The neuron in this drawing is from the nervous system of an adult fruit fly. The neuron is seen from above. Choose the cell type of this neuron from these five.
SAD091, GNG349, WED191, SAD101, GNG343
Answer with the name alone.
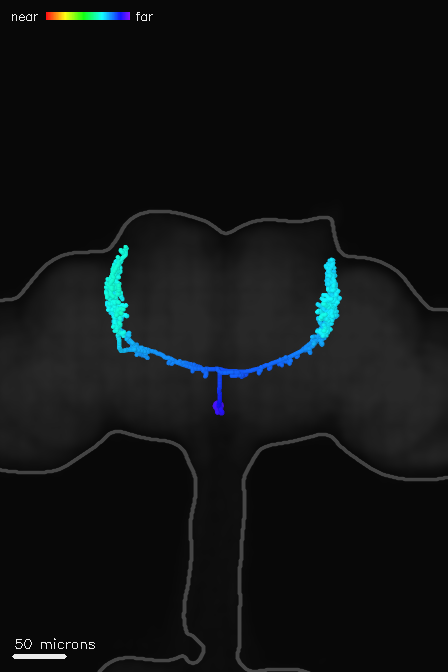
SAD091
